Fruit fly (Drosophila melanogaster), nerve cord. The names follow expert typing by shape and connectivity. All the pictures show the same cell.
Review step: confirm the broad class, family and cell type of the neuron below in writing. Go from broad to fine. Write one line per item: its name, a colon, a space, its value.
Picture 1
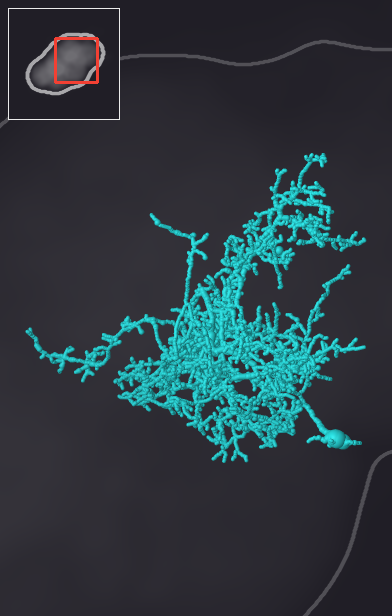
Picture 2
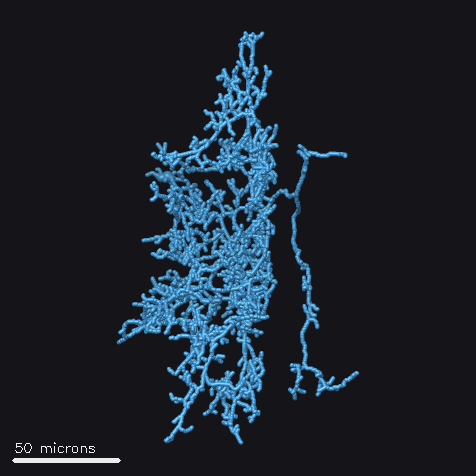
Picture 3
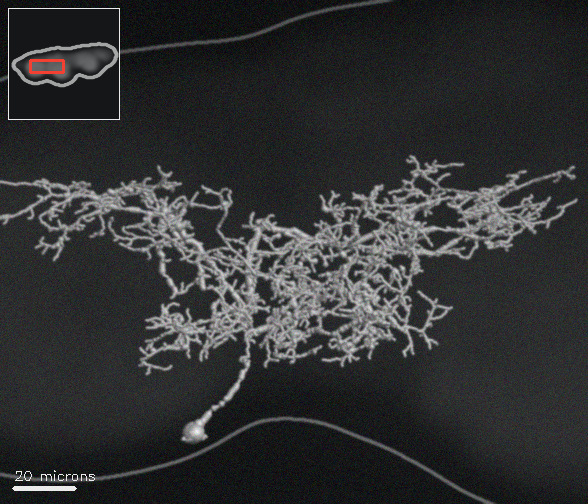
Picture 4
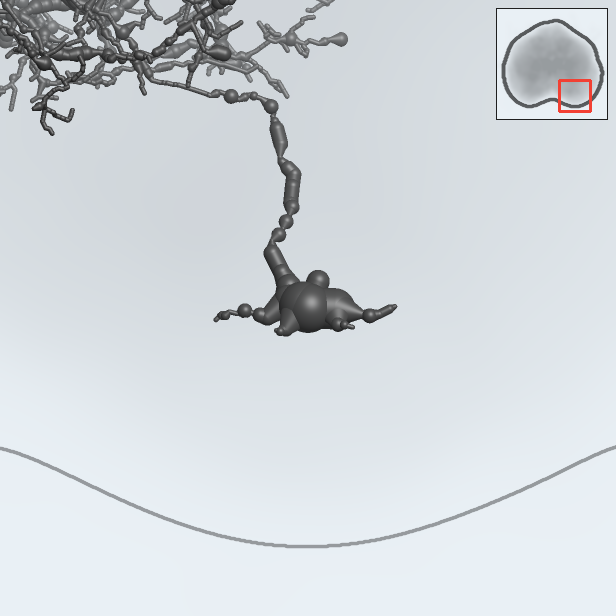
broad class: nerve-cord intrinsic neuron
family: hemilineage 06B
cell type: IN06B021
